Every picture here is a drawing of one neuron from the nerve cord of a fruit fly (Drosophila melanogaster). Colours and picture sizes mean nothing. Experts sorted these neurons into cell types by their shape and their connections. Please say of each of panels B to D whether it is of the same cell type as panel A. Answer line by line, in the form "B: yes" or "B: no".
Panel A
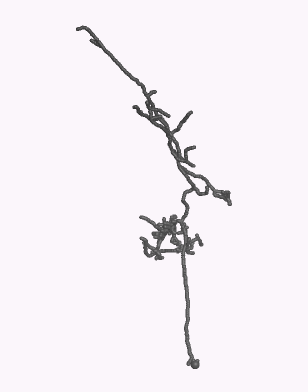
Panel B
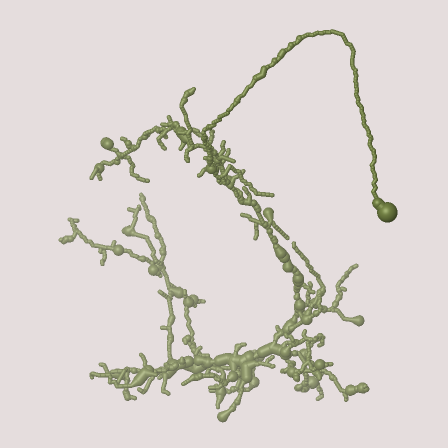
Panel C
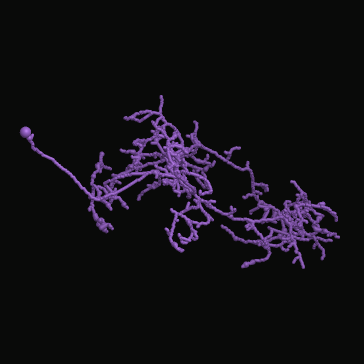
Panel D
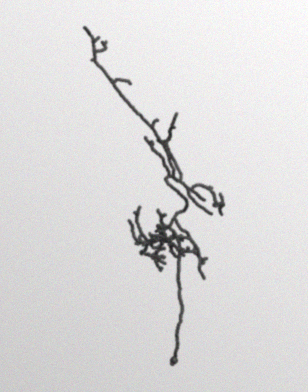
B: no
C: no
D: yes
